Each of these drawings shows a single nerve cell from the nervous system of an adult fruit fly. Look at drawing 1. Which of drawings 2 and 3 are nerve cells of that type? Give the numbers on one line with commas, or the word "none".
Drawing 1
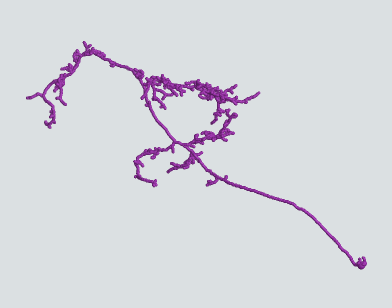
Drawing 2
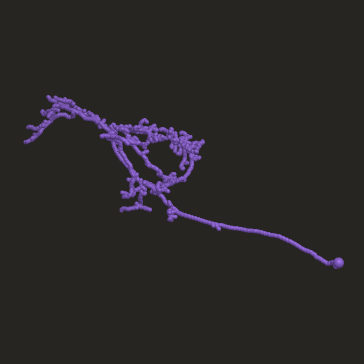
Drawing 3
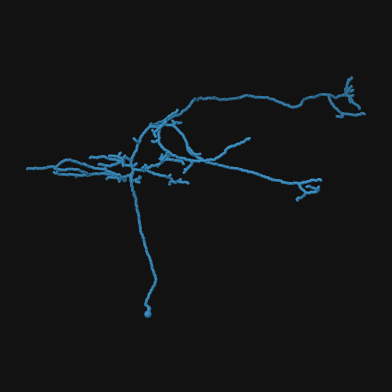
2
